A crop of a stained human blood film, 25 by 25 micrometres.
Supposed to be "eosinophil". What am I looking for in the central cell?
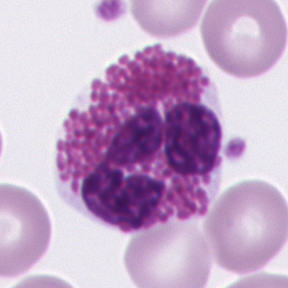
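This eosinophil has cytoplasm packed with coarse, round granules that are reddish-pink rather than blue-black.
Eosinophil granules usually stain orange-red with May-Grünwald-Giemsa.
The reddish colour of these granules therefore goes with the name. What does not match is the nucleus, which is divided into three separate lobes.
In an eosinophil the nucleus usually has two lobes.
Along the right edge a narrow pale rim carries few granules, and the cell is about 16 micrometres across.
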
